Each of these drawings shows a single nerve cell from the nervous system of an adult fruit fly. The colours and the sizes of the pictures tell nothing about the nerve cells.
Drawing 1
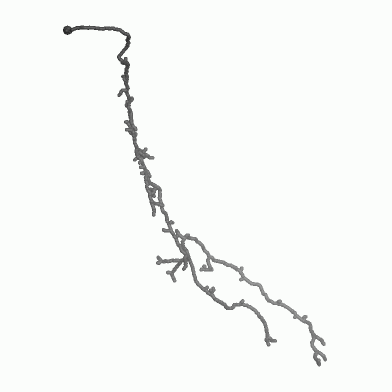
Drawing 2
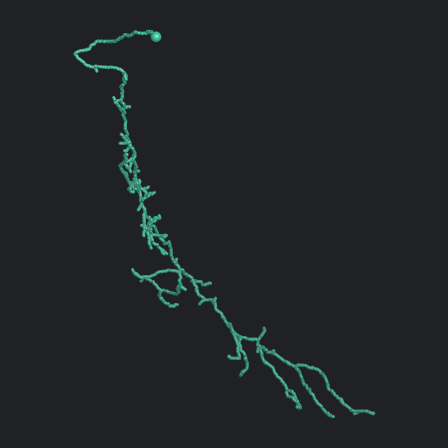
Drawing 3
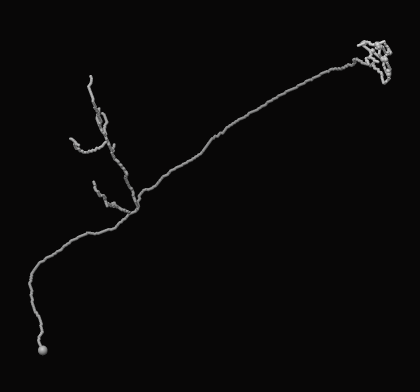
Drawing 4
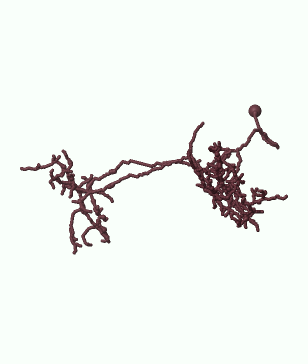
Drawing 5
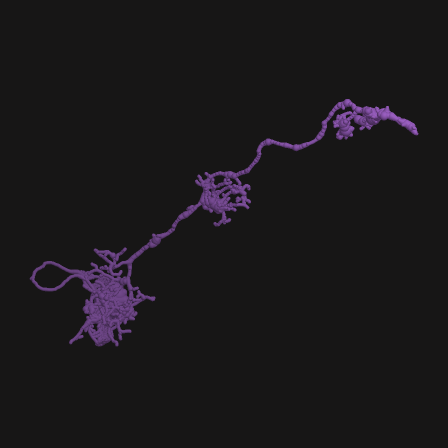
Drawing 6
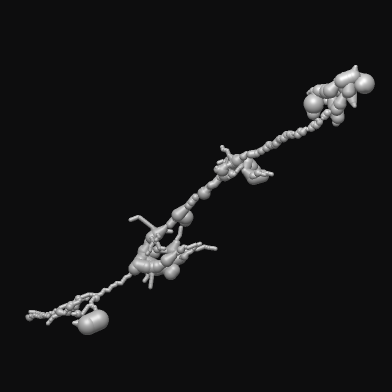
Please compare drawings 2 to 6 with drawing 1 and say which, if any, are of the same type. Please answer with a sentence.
Drawing 2 is of the same cell type.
